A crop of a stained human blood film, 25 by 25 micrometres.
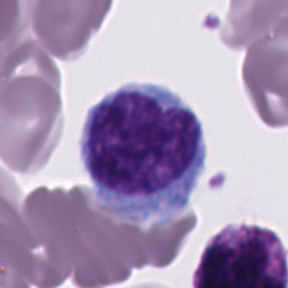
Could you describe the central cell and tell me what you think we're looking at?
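Quick tour: the outline is smooth and rounded, without any surface projections. Inside, the chromatin is dark purple and coarsely clumped. The cytoplasm is pale blue and shows no distinct reddish-purple granules. It's a monocyte.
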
